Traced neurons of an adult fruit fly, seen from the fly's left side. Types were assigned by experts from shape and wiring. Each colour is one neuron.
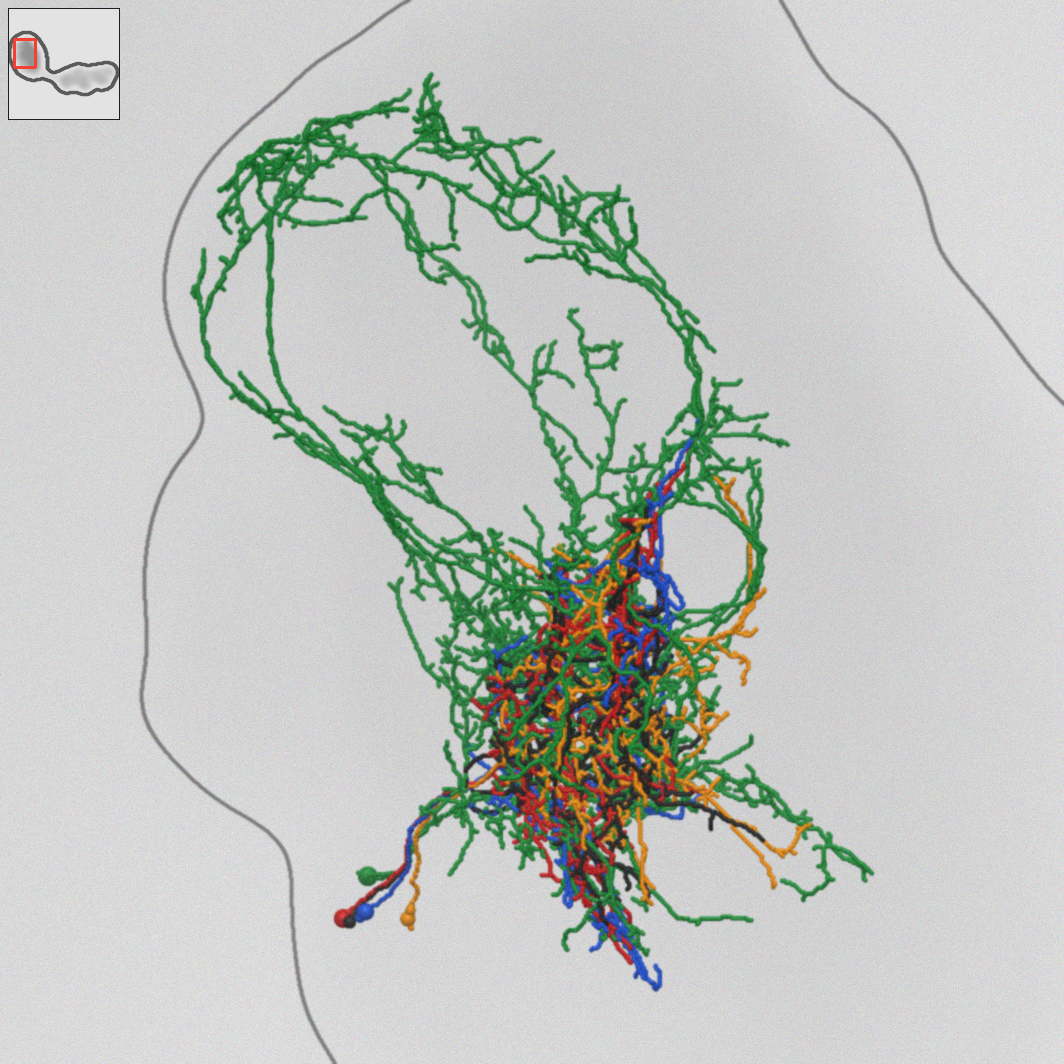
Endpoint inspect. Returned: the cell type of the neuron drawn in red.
VES095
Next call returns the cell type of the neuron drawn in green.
VES092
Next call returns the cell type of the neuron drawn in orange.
VES097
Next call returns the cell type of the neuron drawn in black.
VES096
